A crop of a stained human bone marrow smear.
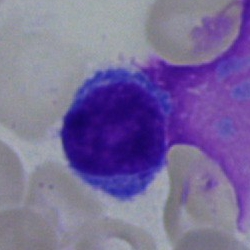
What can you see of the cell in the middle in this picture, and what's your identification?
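Take your time with the chromatin first; it is dense and stains dark purple. Around it, the cytoplasm is a thin, deep blue rim, widest along the lower edge. Now check the upper edge of the cell, where small irregular projections stick out. This cell is a lymphocyte.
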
